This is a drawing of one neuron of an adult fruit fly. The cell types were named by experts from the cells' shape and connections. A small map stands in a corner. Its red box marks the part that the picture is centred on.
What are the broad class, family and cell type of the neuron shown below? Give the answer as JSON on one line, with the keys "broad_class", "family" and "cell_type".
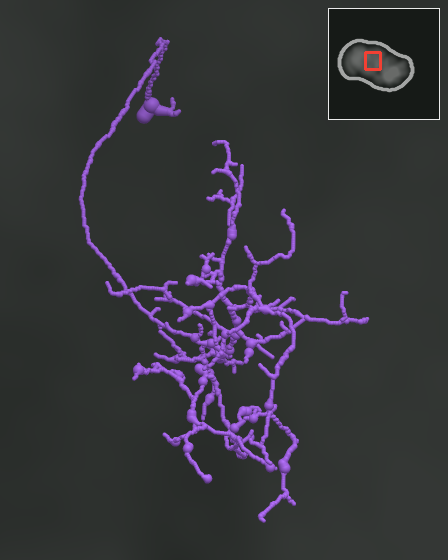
{"broad_class": "central-brain intrinsic neuron", "family": "hemilineage AOTUv1_ventral", "cell_type": "PS025"}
